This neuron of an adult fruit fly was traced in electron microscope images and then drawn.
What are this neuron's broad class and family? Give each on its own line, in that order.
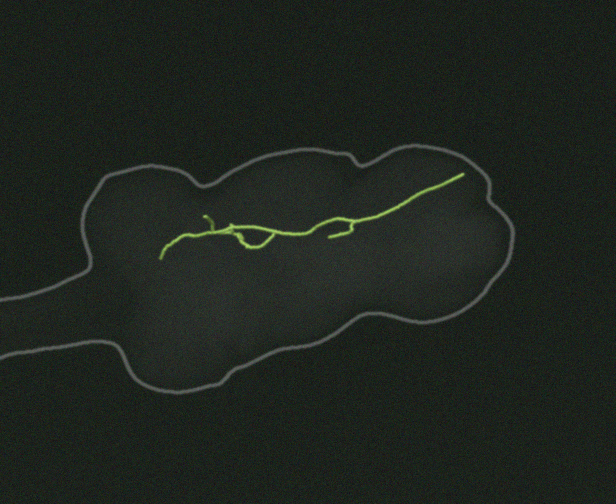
sensory neuron entering the nerve cord
class mechanosensory proprioceptive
